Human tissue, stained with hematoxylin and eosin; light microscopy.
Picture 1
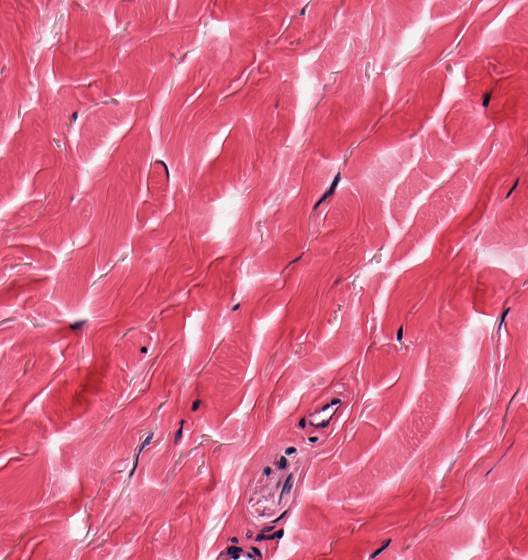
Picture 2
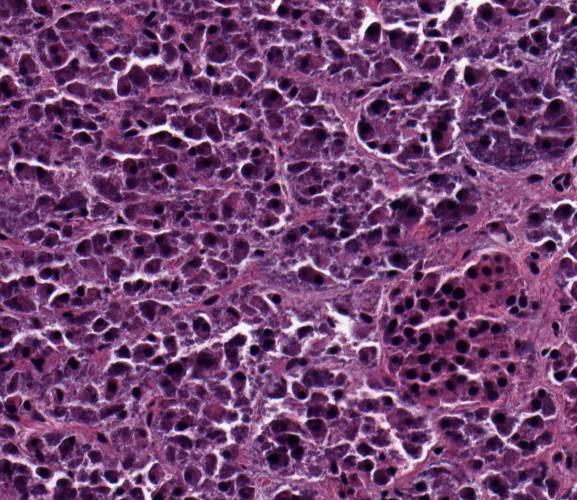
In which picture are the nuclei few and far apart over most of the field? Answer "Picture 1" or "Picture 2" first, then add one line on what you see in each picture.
Picture 1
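What picture 1 shows: Nuclei are sparse and scattered across the field.
What picture 2 shows: Cells lie in solid sheets and nests that fill the whole field.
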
